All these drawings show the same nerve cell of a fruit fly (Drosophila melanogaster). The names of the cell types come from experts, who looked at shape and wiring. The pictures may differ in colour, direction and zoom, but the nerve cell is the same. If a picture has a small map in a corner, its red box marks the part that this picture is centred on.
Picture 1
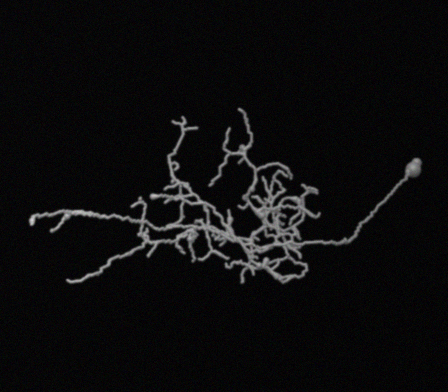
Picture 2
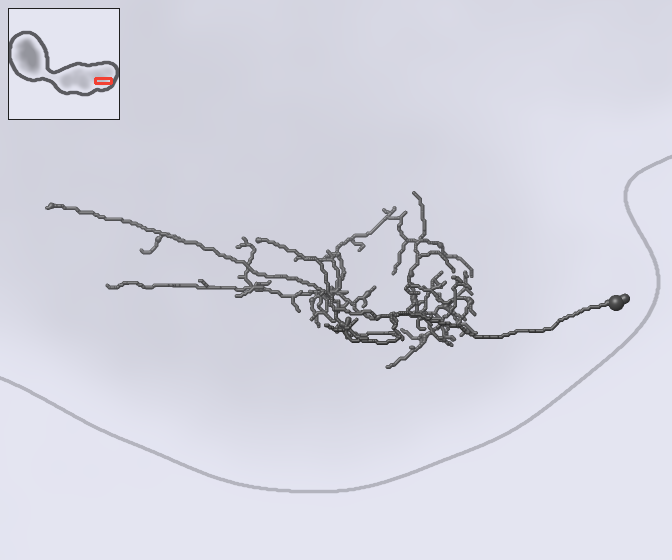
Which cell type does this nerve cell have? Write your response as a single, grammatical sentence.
The type assigned to this nerve cell is IN01B084.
